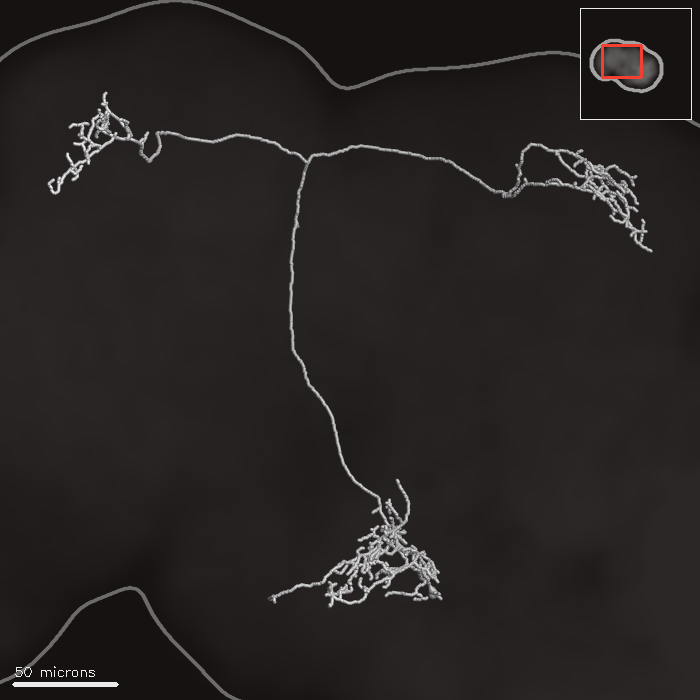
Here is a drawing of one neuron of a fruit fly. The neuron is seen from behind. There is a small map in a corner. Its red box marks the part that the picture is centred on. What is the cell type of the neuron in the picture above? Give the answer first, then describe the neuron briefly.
Its cell type is GNG489. Its broad class is central-brain intrinsic neuron. The cell body can be seen at the bottom of the picture. From left to right in the picture it spans about 300 microns. The picture shows dozens of branch ends.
